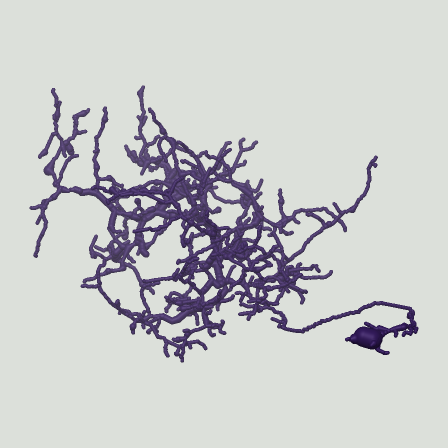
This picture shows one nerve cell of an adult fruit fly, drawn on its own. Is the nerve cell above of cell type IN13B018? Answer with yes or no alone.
yes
